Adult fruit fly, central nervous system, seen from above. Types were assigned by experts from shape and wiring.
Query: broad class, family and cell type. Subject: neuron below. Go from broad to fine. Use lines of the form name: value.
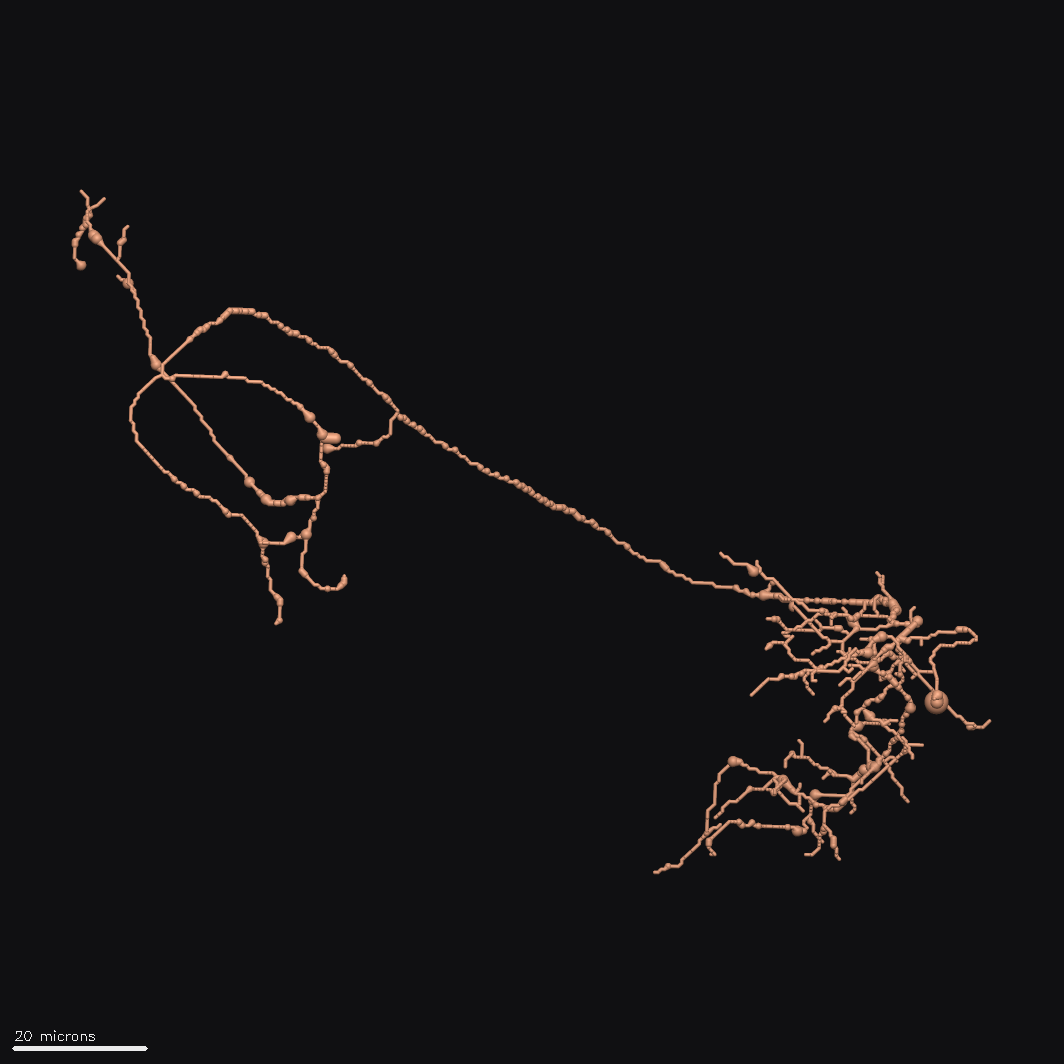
broad class: central-brain intrinsic neuron
family: hemilineage LHl2_dorsal
cell type: LHAD1c2b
